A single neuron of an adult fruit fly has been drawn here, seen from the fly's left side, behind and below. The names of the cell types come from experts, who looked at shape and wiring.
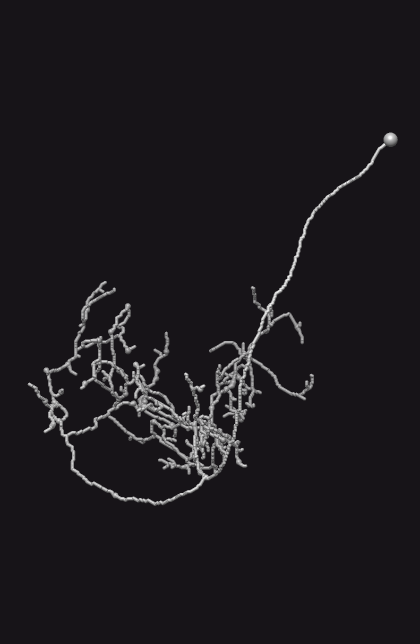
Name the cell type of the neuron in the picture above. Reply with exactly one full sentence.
This neuron counts as a member of the cell type AVLP559.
